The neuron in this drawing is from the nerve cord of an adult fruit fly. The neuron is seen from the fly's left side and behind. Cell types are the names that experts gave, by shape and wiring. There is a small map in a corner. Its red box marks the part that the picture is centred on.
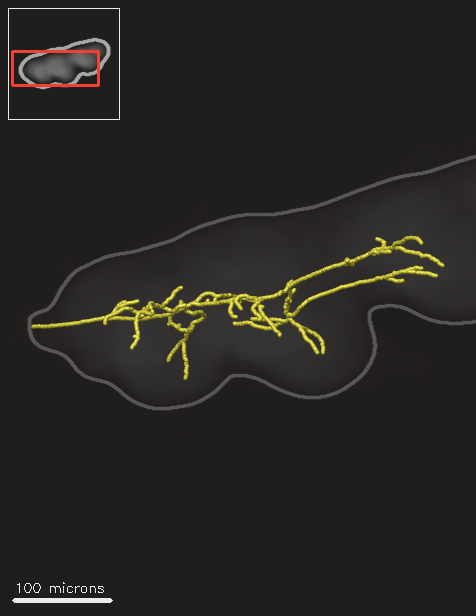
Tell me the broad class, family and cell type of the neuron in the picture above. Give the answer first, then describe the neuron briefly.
Its broad class is descending neuron. Its family is hemilineage PSp3. It is of cell type DNpe006. The drawing shows no cell body. By the scale bar it is about 400 microns wide in this view.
